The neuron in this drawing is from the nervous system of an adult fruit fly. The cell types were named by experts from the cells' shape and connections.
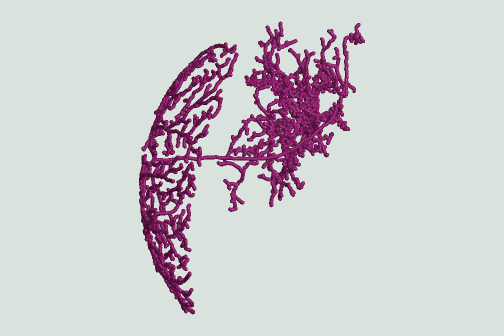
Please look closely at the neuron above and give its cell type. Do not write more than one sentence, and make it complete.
On the level of cell type, this neuron is MeVC4a.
